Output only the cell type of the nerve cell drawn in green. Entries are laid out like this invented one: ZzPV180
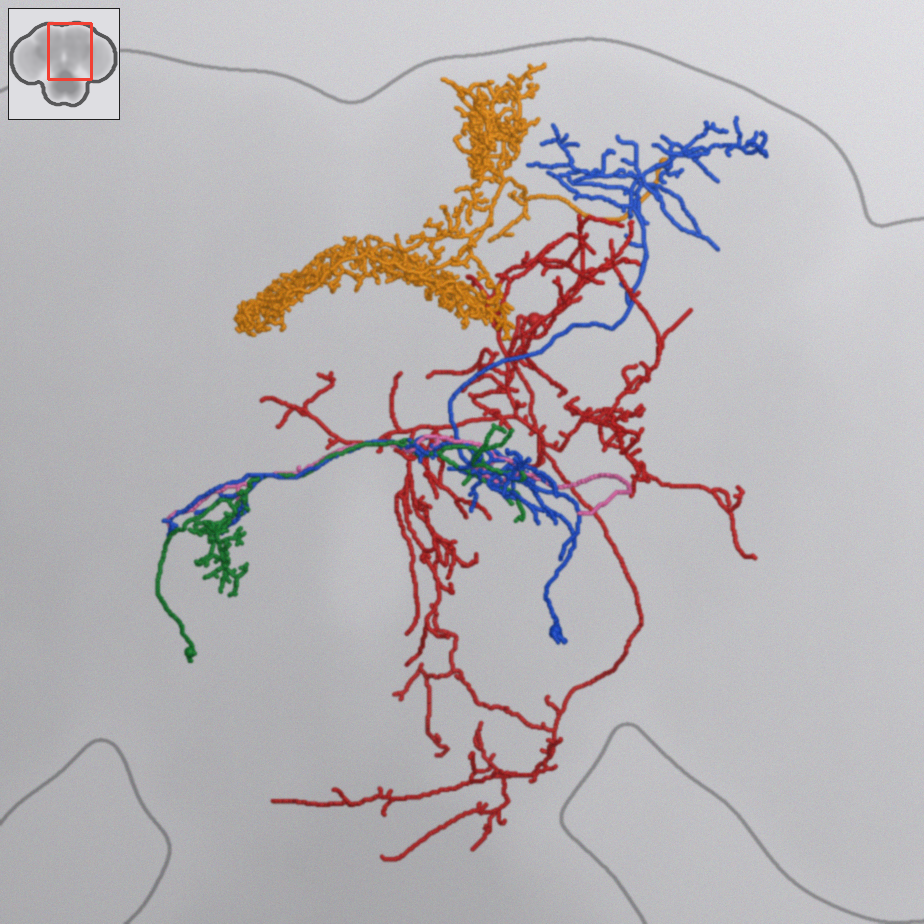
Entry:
v2LN41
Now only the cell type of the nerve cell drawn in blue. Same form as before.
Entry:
VP4+_vPN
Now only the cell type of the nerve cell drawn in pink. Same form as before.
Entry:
HRN_VP4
